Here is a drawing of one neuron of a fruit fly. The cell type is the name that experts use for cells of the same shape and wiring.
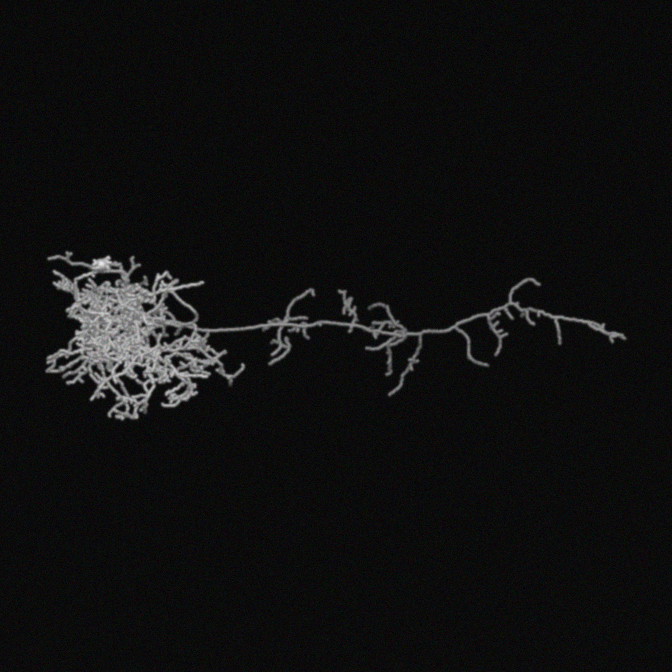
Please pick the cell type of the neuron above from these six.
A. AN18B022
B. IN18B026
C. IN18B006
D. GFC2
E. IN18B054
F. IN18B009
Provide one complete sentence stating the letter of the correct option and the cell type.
Cell type IN18B009, option F, is the one the neuron has.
